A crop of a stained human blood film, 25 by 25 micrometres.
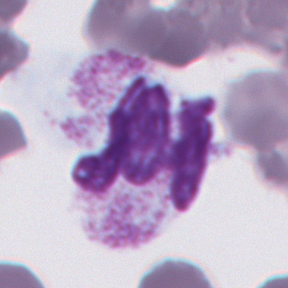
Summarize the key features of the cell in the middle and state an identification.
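Several elongated lobes make up the nucleus, whose chromatin is dense and stains dark purple. Granular cytoplasm is most visible on the left and lower side of the nucleus. The cell outline is indistinct, with granules scattered loosely at its left edge. What is shown is a segmented neutrophil.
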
